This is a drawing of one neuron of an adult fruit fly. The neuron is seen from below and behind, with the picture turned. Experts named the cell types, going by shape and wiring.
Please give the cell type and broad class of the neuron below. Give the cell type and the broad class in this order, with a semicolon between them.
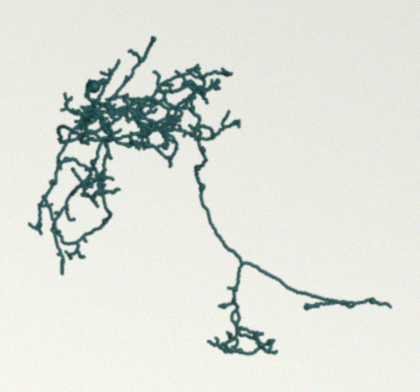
AVLP345_a; central-brain intrinsic neuron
